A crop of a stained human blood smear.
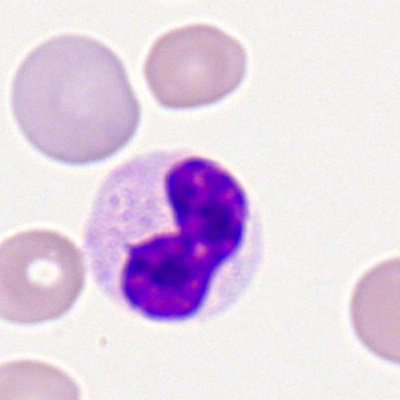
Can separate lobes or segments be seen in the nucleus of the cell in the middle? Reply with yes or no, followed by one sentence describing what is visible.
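No. The nucleus is bent into a kidney shape with a deep notch on its left side.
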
